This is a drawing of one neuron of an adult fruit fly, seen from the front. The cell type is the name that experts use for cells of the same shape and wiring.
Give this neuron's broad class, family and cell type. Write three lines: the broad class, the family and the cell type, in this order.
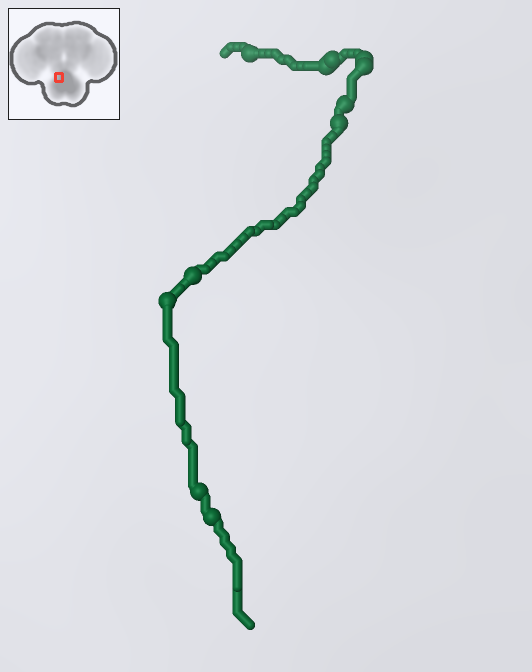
sensory neuron entering the brain
class mechanosensory
BM_InOm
